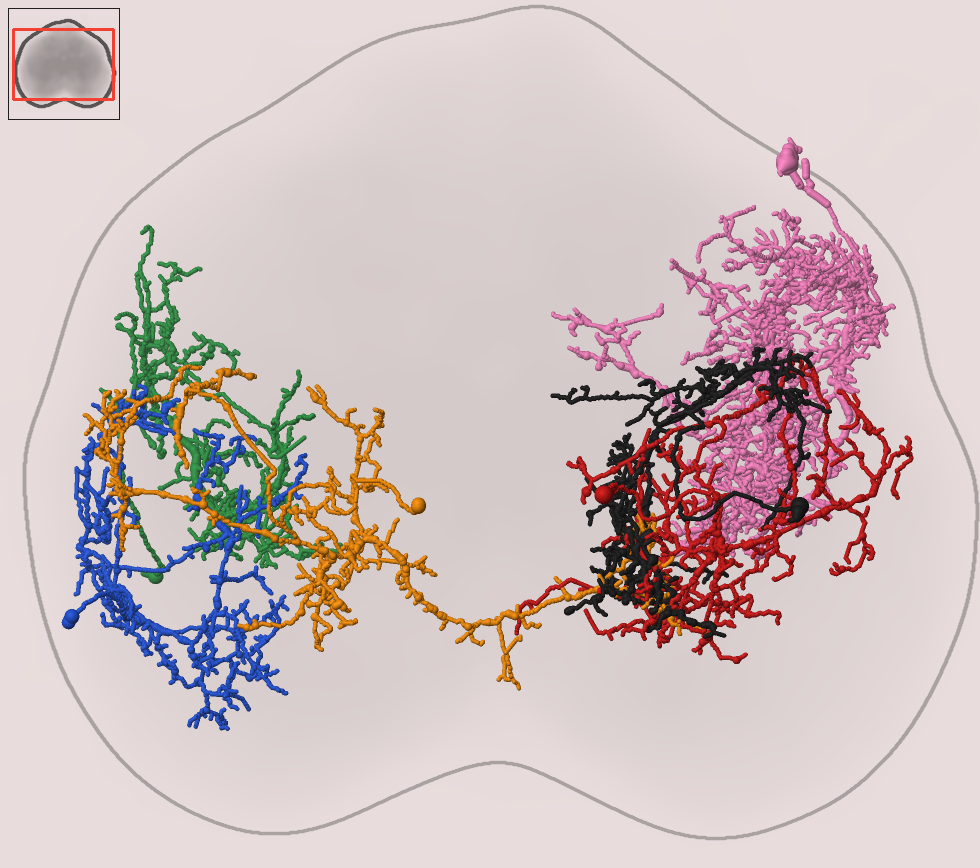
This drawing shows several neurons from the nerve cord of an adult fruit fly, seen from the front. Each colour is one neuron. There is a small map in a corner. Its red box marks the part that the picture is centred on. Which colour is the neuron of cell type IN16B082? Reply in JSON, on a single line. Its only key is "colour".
{"colour": "blue"}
